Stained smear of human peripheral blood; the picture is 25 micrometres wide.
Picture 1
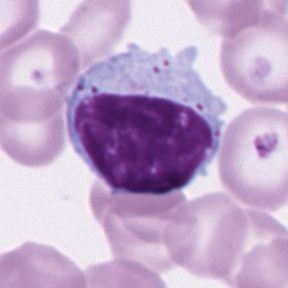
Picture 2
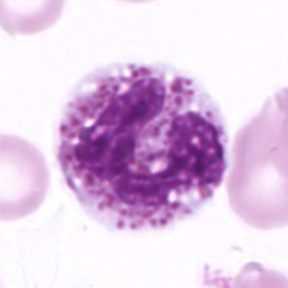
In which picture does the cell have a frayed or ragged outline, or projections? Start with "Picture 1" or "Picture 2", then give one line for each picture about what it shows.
Picture 1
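Picture 1: The upper and right edges of the cell are ruffled with small irregular projections.
Picture 2: The cell outline is round and smooth.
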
